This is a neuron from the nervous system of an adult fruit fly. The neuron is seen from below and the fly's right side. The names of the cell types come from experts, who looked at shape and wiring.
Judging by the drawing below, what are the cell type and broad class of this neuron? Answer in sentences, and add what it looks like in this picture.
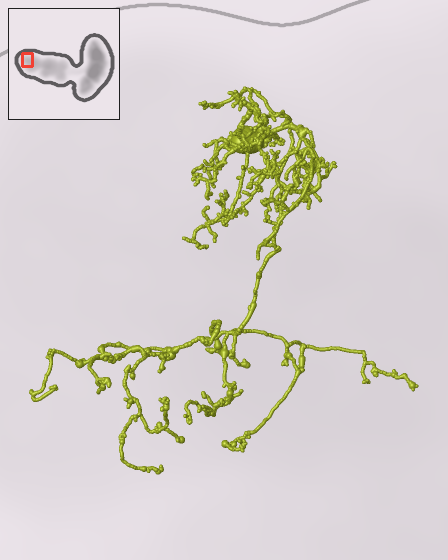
It is of cell type INXXX395. Its broad class is nerve-cord intrinsic neuron. It lies in the nerve cord. Dozens of branch ends can be seen.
